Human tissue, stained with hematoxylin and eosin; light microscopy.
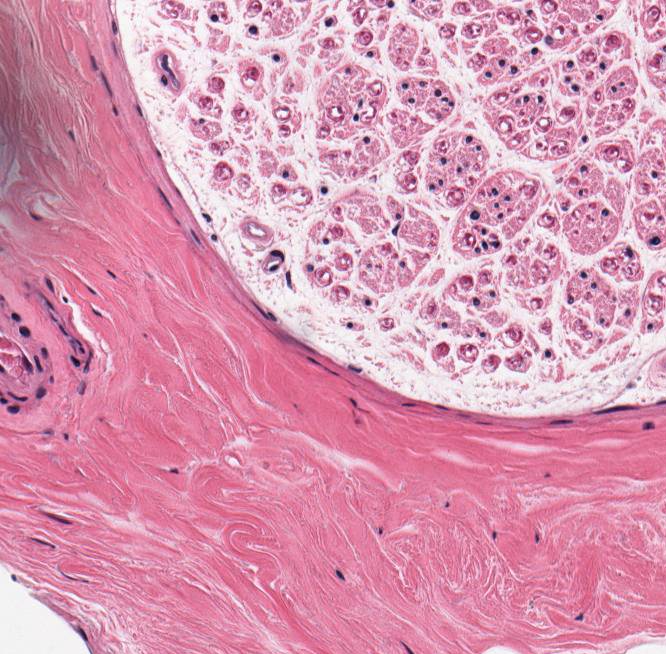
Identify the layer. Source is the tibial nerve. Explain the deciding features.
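Epineurium: the dense, wavy, deep pink collagen with sparse spindle-shaped nuclei filling the lower and left field.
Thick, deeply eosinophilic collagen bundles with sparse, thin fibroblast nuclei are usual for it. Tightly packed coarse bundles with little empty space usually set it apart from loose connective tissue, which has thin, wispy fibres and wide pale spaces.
A rounded nerve fascicle in cross-section fills the upper right, its fibres in pink clusters separated by pale, nearly white spaces. A thin rim of flattened, elongated nuclei follows its curved lower and left border.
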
